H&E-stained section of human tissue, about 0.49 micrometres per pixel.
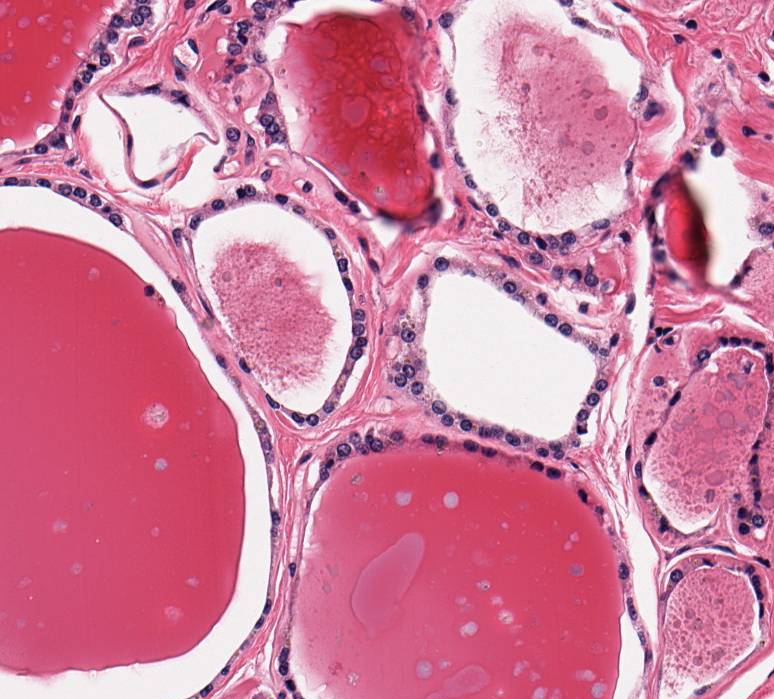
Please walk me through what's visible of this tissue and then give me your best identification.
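Closely packed rounded follicles vary widely in size, the largest lower left and lower centre. A single layer of low cuboidal epithelial cells, nuclei small, round and dark-staining, lines each. Smaller follicles at centre left and right edge contain paler pink, vacuolated colloid. This is thyroid.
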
